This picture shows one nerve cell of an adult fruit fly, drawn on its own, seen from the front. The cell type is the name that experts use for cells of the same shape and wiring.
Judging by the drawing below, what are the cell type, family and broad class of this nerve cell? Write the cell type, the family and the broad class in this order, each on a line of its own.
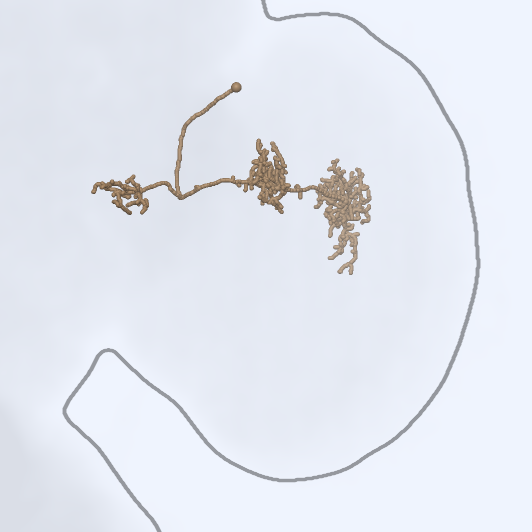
LPLC2
hemilineage VPNd1
visual projection neuron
